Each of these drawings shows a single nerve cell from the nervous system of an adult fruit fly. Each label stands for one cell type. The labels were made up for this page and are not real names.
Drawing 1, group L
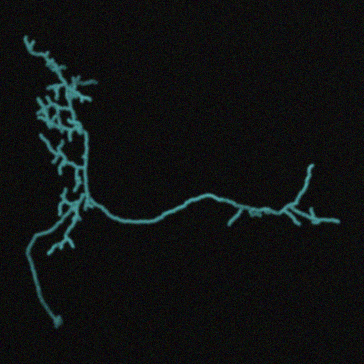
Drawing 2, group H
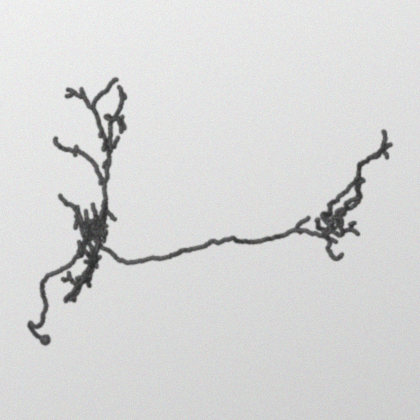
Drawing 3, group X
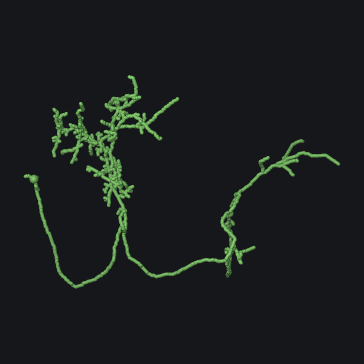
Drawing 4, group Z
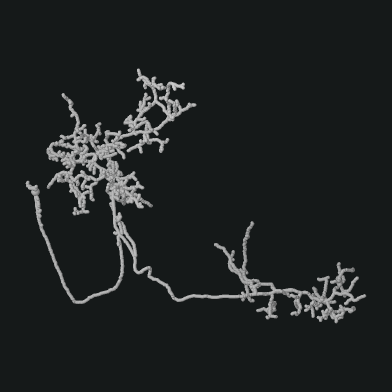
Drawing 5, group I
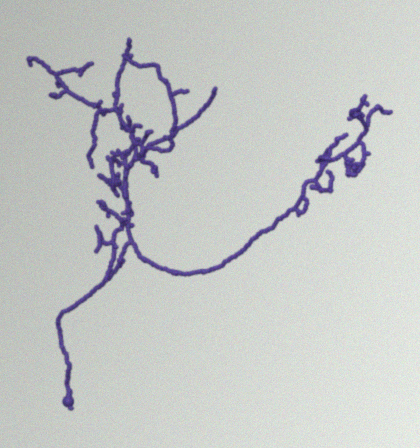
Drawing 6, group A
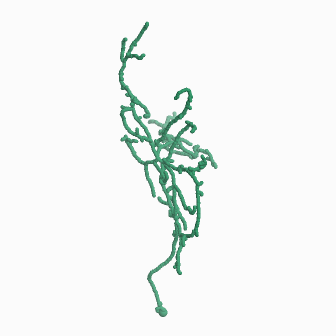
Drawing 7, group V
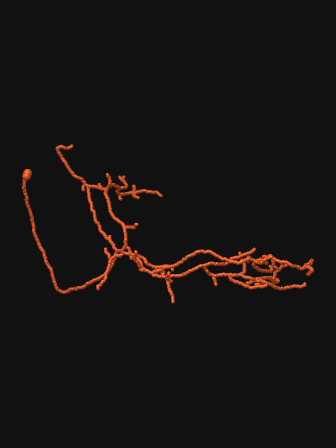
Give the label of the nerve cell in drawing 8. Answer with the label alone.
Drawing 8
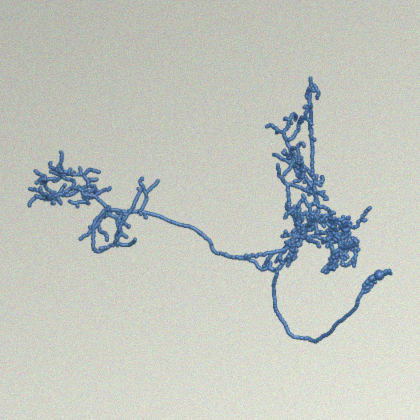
group Z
